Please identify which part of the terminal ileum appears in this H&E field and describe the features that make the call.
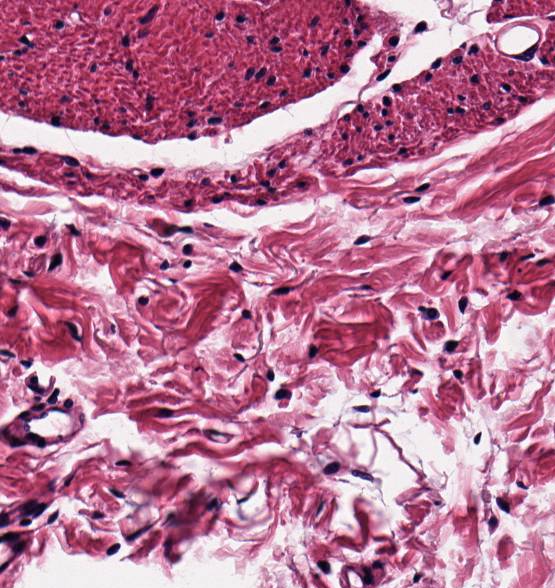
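This is dense connective tissue. The lower two-thirds settles it: wavy collagen bundles running in many directions with clear spaces between them, and sparse small dark nuclei, spindle-shaped to oval.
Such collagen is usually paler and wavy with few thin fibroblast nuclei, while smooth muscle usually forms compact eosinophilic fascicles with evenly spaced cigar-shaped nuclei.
The upper third holds two dense, finely stippled pink bands with scattered small dark oval nuclei.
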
